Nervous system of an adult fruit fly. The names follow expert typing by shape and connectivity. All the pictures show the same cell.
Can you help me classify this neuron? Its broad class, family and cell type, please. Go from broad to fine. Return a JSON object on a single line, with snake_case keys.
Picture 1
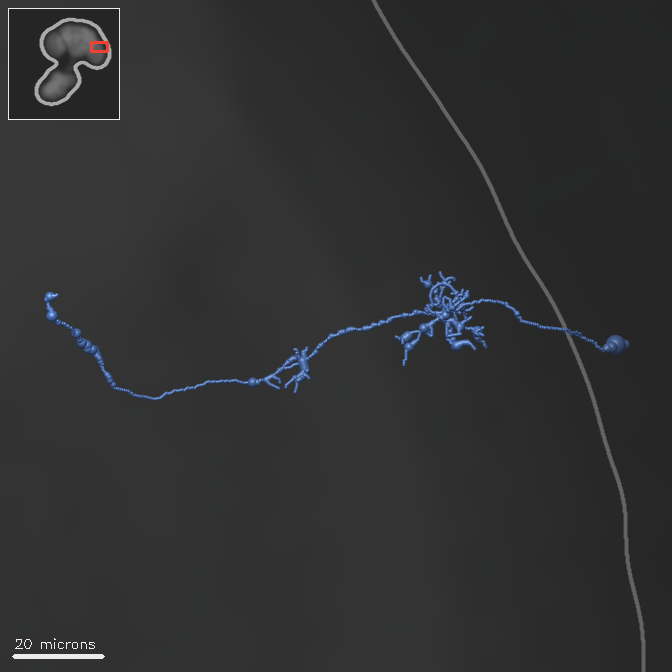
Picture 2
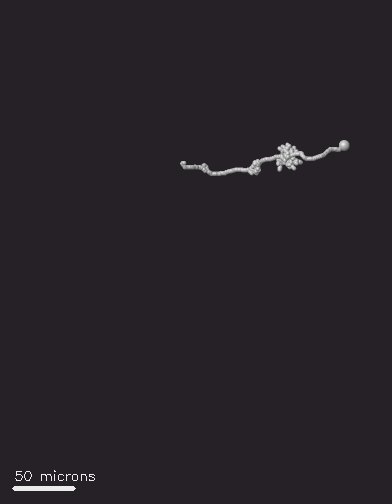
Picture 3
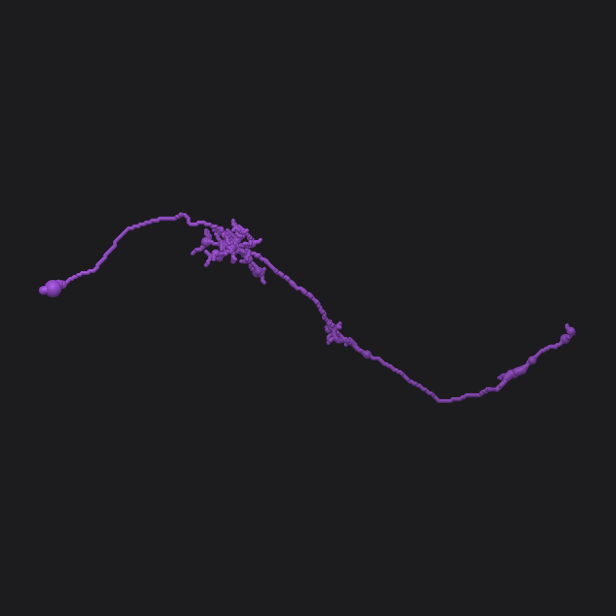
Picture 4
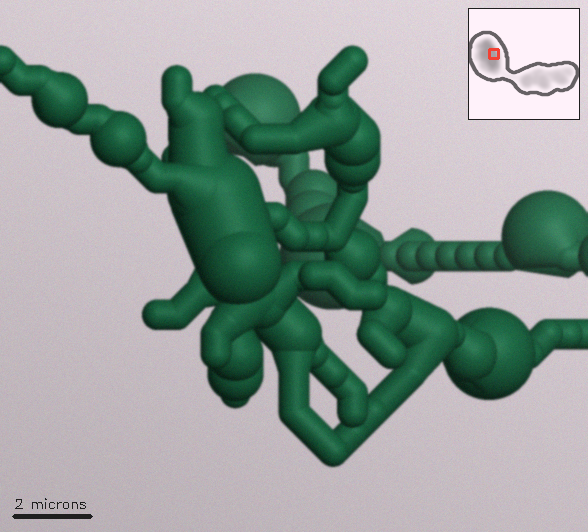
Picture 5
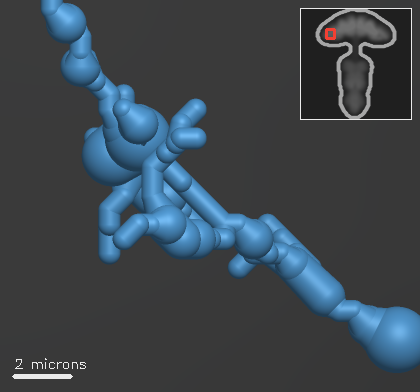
{"broad_class": "optic-lobe intrinsic neuron", "family": "Tm", "cell_type": "Tm4"}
